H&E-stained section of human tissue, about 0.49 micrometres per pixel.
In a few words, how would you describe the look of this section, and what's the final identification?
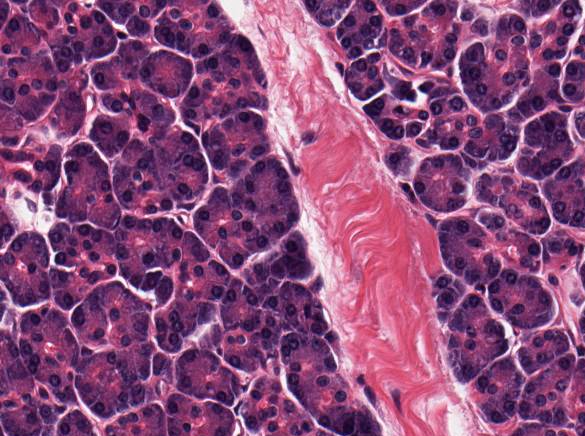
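Small rounded acini of wedge-shaped cells are gathered around tiny central points, without wide lumina. Acinar cytoplasm is deep purple basally and pinker toward the centre of each acinus. Only thin, delicate strands of stroma separate neighbouring acini. The fibrous band contains very few nuclei. Tissue: pancreas.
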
